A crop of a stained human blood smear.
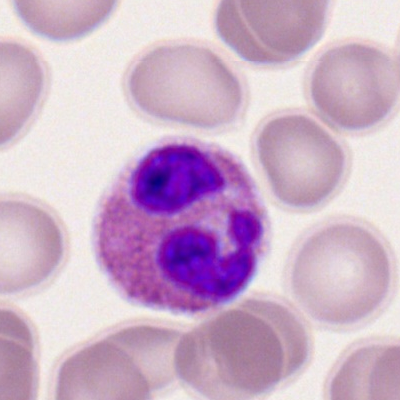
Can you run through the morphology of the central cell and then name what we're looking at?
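Look first at the outline: it is round and smooth. Inside, the nucleus does not form one mass but is divided into separate lobes, one of which sits in the upper left part of the cell. No nucleoli can be made out. This cell is an eosinophil.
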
